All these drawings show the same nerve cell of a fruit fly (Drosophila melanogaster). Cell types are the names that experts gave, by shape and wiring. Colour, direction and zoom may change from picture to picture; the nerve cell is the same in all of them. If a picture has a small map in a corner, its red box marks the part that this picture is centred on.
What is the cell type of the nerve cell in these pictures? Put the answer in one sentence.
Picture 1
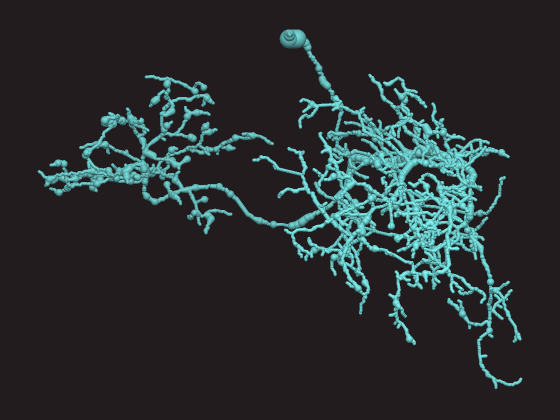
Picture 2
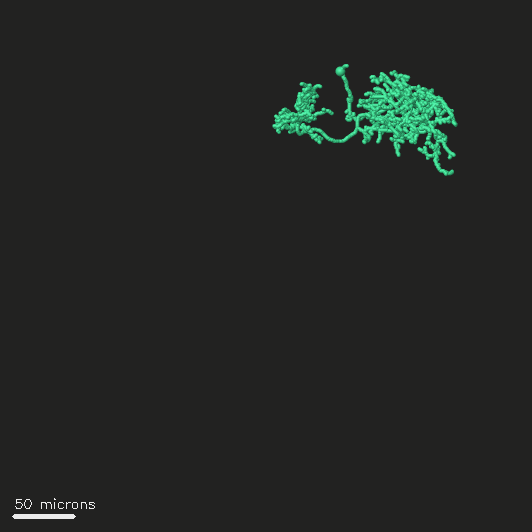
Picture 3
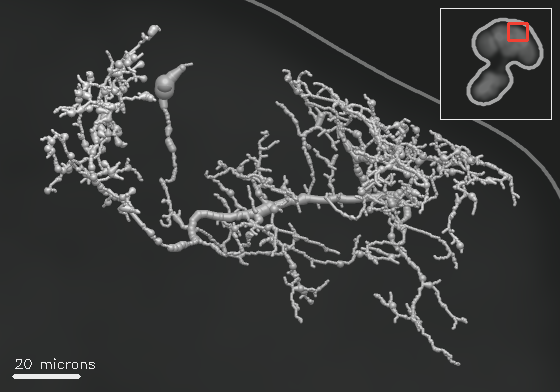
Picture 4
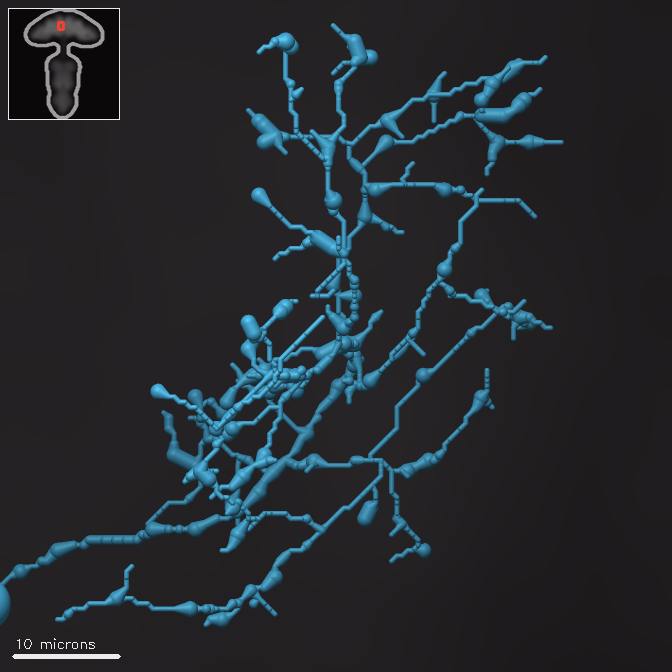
The cell type is SLP411.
